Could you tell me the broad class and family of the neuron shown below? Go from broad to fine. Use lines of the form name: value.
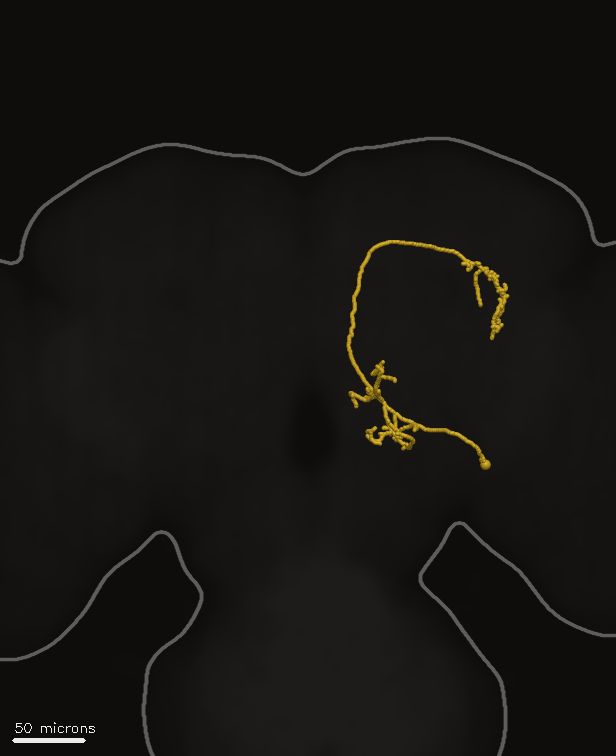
broad class: central-brain intrinsic neuron
family: hemilineage ALlv1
